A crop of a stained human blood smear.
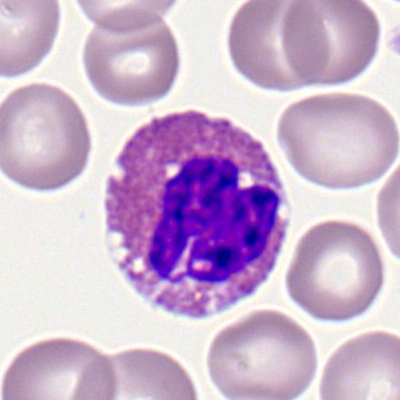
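Eosinophil, central cell, stained human blood smear. The outline is round with a finely uneven edge. The chromatin is dark purple and coarsely clumped, and no nucleoli are visible in the nucleus. Red cells lie around it without overlapping it.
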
